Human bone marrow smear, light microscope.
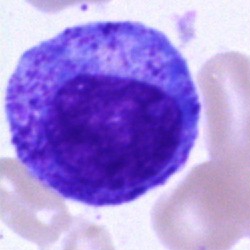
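Promyelocyte in a stained human bone marrow smear. The nucleus, with dark purple chromatin, sits low in the cell, leaving a wider band of blue cytoplasm above it. That cytoplasm is paler just above the nucleus than at the cell edge.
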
